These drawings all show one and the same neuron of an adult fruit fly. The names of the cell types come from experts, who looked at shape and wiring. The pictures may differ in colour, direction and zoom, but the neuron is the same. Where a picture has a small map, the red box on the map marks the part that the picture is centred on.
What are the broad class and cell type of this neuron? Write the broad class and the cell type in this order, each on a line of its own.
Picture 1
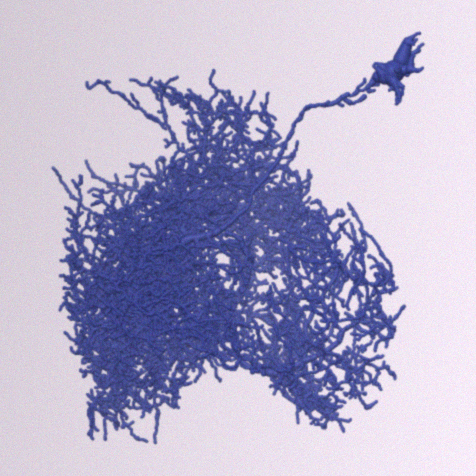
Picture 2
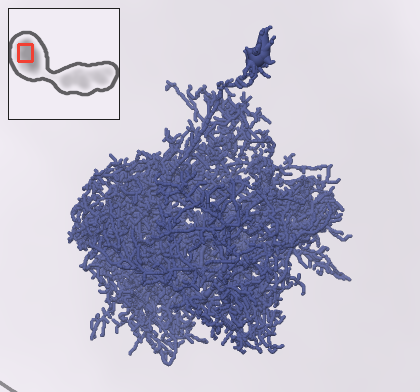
central-brain intrinsic neuron
AVLP080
